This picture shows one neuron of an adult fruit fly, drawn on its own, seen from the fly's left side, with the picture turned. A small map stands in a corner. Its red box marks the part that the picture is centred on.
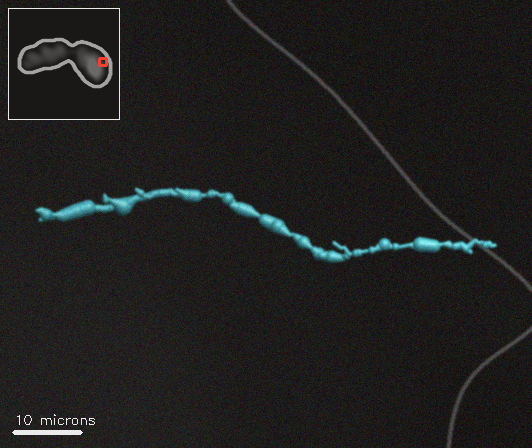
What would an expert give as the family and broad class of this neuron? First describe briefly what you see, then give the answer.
By the scale bar it is about 70 microns wide in this view. It has a dozen or fewer branch ends. The name of its family is class mechanosensory. Its broad class is sensory neuron entering the brain.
